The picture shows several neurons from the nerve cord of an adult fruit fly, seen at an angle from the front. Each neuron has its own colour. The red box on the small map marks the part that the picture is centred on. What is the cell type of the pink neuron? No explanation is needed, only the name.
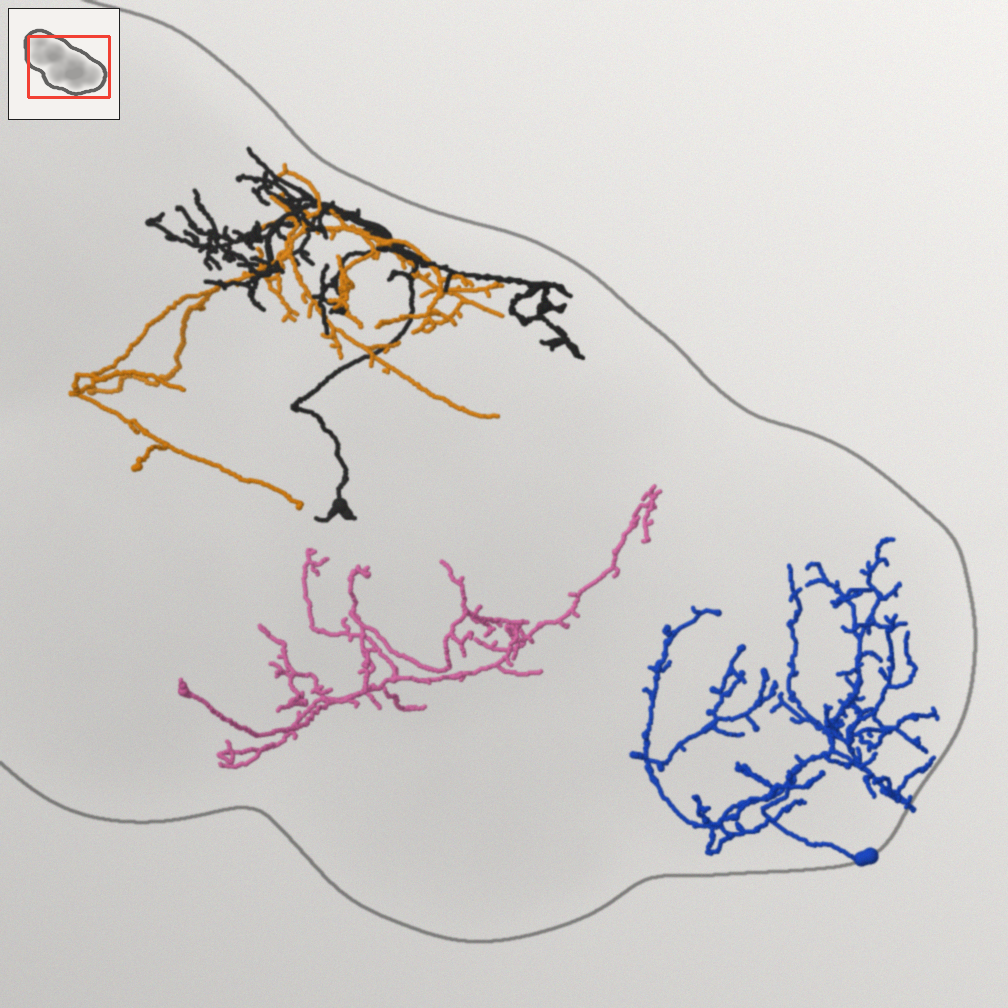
IN09B055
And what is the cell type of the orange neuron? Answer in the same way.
IN07B099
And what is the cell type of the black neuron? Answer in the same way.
IN03B060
